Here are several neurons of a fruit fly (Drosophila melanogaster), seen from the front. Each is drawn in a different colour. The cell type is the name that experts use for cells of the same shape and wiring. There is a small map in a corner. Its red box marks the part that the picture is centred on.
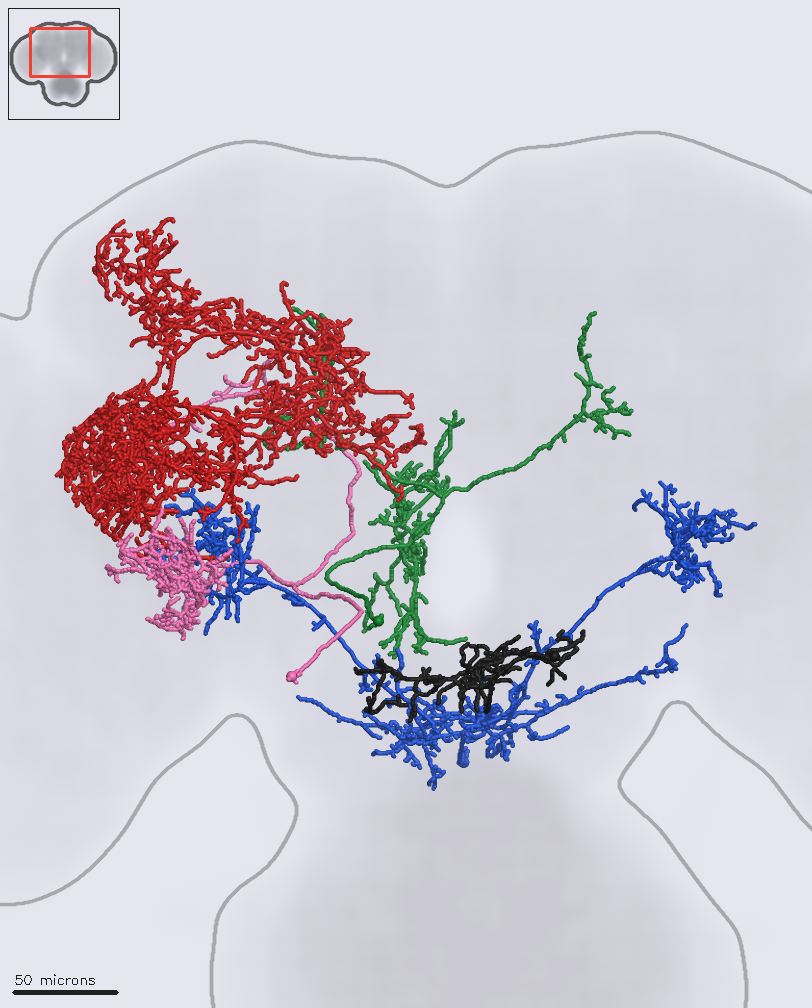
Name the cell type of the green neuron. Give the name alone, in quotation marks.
"PS096"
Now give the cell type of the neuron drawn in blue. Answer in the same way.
"AVLP605"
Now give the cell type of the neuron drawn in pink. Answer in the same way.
"AVLP455"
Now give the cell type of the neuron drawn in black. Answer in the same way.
"GNG372"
